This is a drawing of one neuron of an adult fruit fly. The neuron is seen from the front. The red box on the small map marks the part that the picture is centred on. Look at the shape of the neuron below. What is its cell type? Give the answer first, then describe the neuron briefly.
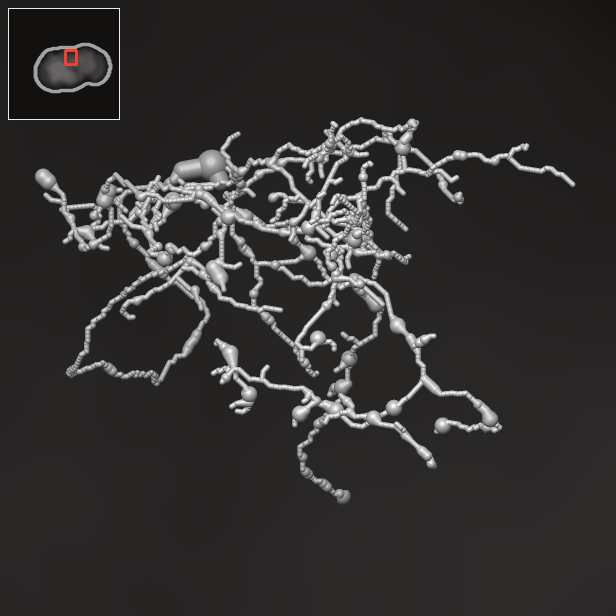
The cell type is SMP409. This is a central-brain intrinsic neuron. The picture shows dozens of branch ends. In this view it is wider than it is tall.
